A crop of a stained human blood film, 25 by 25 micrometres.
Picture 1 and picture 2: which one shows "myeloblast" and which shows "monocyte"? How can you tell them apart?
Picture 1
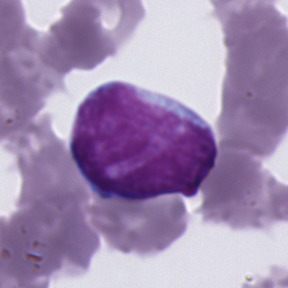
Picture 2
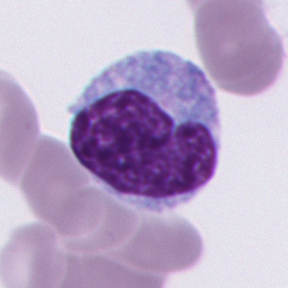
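Picture 1 shows a myeloblast, and picture 2 shows a monocyte. In the myeloblast, the cytoplasm appears only as a thin blue rim at the edge of the nucleus: the cell measures about 13 by 11 micrometres and its nucleus about 13 by 10 micrometres.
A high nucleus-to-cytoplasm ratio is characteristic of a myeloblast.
In the monocyte, the nucleus fills about 60% of the cell's area and lies toward the bottom of the cell, leaving more of the cell to cytoplasm.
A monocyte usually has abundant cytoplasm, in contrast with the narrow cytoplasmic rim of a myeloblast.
The monocyte's nucleus has a notch on its upper right side that gives it a bean shape.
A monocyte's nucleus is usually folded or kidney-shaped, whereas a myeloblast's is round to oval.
Its chromatin is dark purple and coarsely clumped, with paler patches between the clumps. Granules also separate the two: none are seen in the myeloblast's cytoplasm, while fine purplish granules are scattered like dust throughout the monocyte's. The monocyte is about 14 micrometres across, with a nucleus of about 13 by 9 micrometres, and its outline is rounded and slightly oval.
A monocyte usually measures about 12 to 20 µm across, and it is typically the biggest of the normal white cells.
No clear vacuoles are seen in the monocyte's cytoplasm. The myeloblast has a smooth outline without hair-like projections, and red cells press against its lower and right edges.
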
